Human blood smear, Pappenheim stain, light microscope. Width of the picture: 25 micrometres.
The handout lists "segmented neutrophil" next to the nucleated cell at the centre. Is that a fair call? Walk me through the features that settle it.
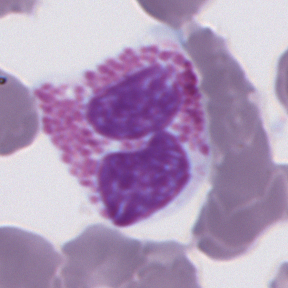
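A two-lobed nucleus and coarse, round, evenly sized pink-red granules are decisive.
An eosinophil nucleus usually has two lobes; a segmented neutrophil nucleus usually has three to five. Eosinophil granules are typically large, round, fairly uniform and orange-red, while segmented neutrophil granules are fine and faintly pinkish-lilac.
Segmented neutrophil is therefore rejected; the cell is an eosinophil. Lobes lie one above the other. Chromatin dense, deep purple. Granules sparse in the lower right part of the cytoplasm.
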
